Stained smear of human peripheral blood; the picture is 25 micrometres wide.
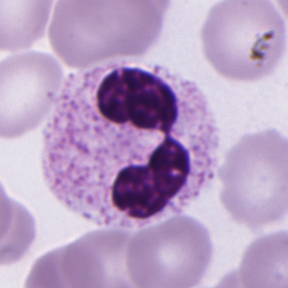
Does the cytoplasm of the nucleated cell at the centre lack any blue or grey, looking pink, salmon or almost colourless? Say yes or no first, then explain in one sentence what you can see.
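Yes. The cytoplasm is pale pink.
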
